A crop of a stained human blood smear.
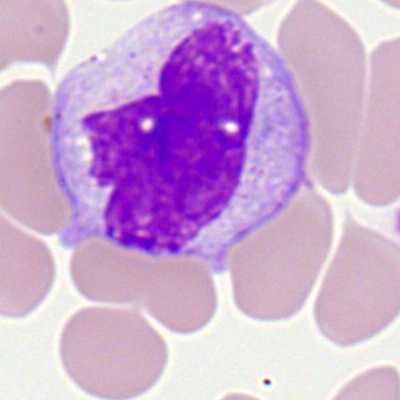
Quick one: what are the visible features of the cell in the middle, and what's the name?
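Tracing the edge, I'd call the outline roughly round, just slightly uneven. The nucleus looks irregular and folded, with a jagged left border. A moderate amount of cytoplasm surrounds it, scattered with fine pink-purple granules. So: a monocyte.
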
